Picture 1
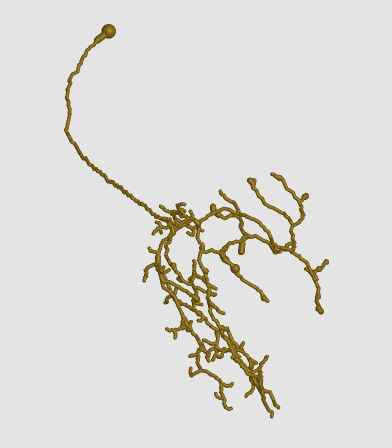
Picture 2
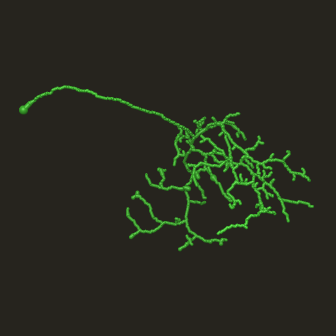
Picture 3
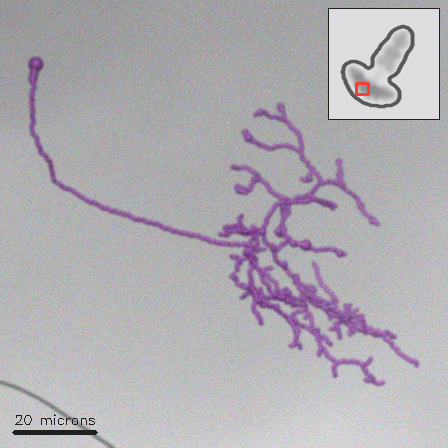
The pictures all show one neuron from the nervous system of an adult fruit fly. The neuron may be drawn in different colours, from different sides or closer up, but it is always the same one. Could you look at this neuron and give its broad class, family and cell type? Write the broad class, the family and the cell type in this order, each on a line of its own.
central-brain intrinsic neuron
hemilineage TRdl_b
GNG387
